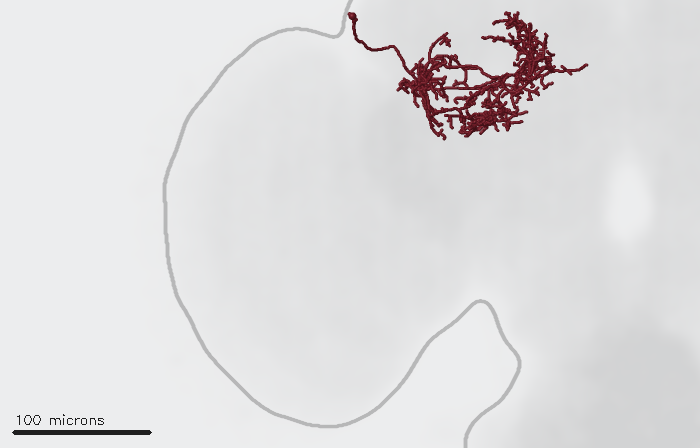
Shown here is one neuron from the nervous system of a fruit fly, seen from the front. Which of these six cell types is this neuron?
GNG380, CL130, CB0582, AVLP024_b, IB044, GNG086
CL130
